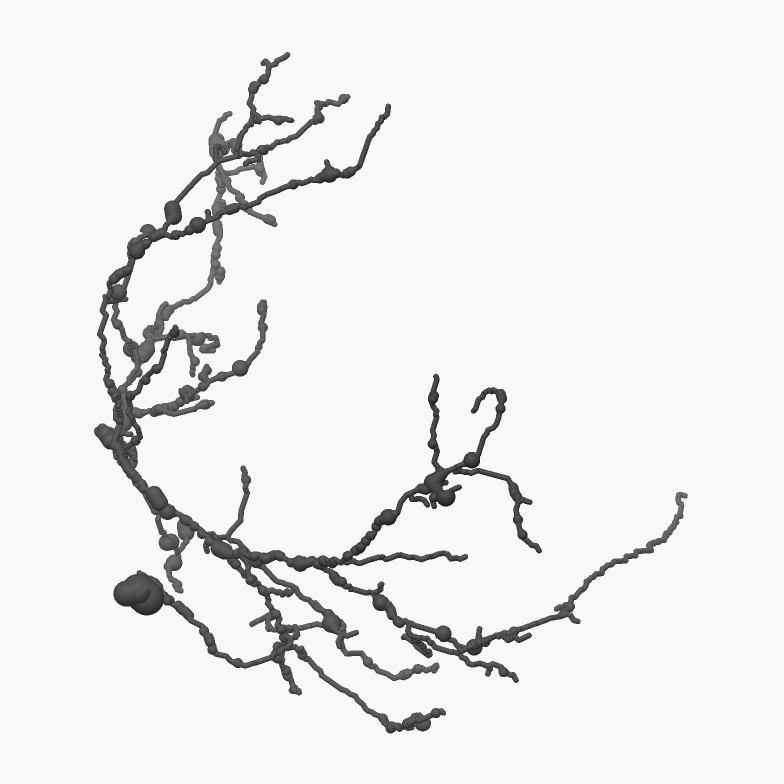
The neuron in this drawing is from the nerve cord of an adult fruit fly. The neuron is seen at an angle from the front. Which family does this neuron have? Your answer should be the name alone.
hemilineage 13A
